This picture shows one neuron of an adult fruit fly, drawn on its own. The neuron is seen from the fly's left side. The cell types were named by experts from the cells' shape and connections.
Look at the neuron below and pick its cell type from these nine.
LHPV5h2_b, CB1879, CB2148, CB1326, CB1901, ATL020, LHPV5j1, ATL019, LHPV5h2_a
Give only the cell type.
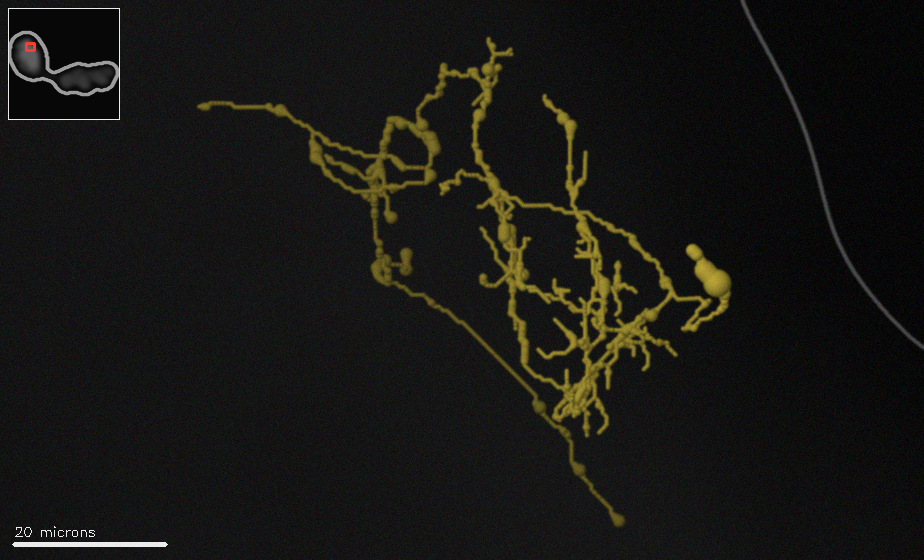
ATL019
